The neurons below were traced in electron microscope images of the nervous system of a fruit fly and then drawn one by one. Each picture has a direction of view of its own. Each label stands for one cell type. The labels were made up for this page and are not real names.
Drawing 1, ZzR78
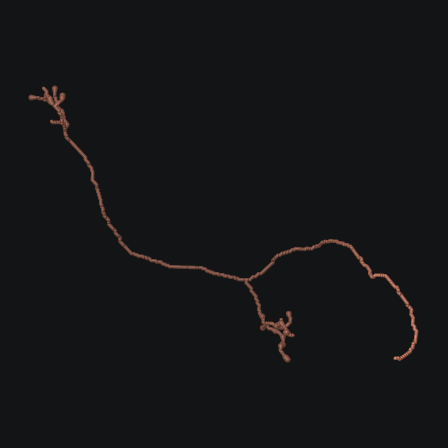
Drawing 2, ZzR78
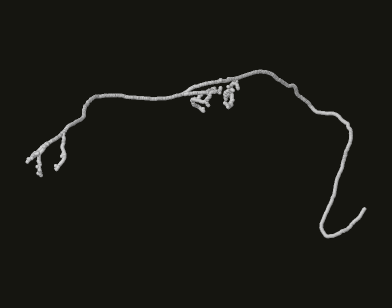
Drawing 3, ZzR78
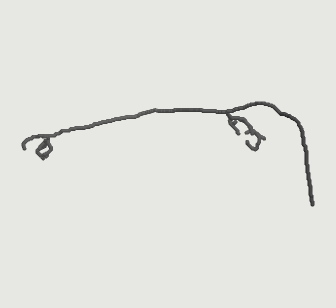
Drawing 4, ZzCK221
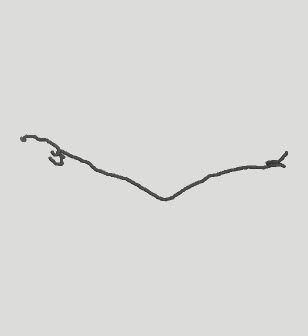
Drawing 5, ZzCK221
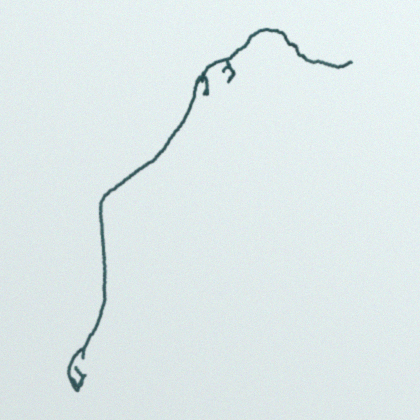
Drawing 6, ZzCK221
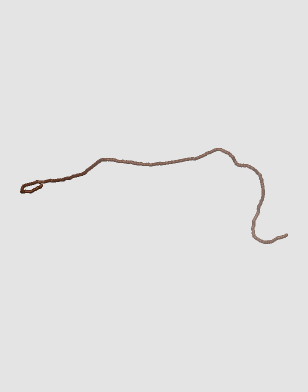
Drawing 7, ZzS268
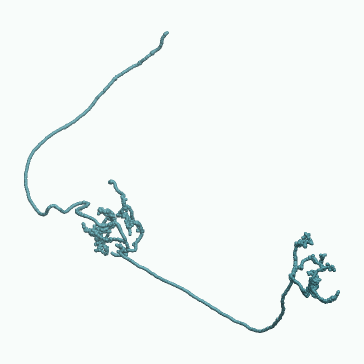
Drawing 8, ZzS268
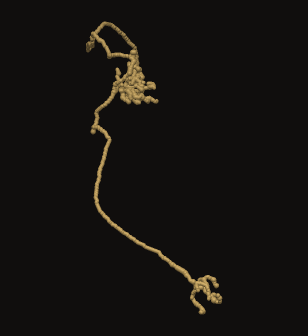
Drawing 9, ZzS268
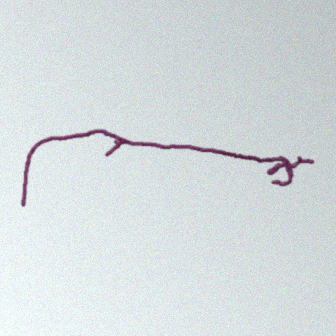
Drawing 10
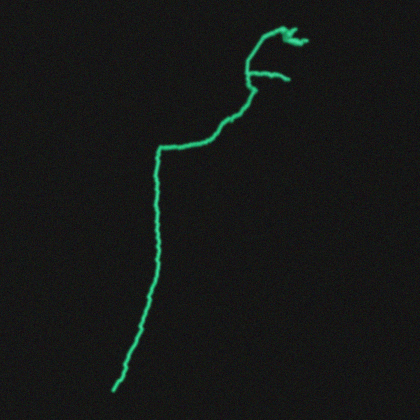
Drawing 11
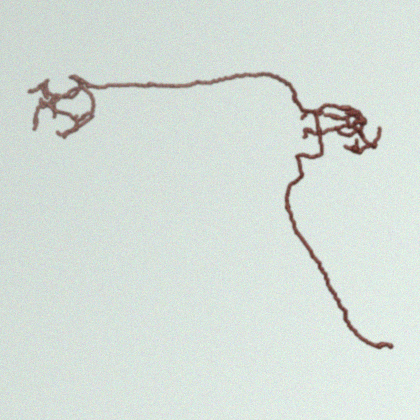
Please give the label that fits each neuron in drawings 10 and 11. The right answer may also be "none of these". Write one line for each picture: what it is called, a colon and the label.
10: ZzCK221
11: ZzS268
